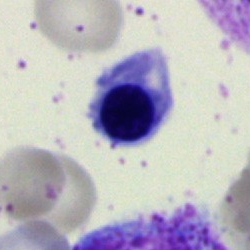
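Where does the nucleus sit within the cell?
In the lower part, with most of the cytoplasm above it.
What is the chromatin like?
Dense and very dark throughout the nucleus.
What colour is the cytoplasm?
Blue.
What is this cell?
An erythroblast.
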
